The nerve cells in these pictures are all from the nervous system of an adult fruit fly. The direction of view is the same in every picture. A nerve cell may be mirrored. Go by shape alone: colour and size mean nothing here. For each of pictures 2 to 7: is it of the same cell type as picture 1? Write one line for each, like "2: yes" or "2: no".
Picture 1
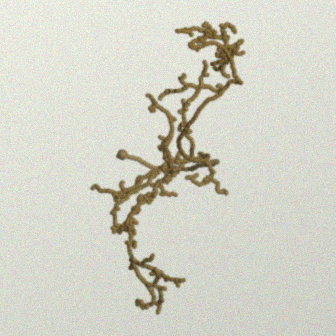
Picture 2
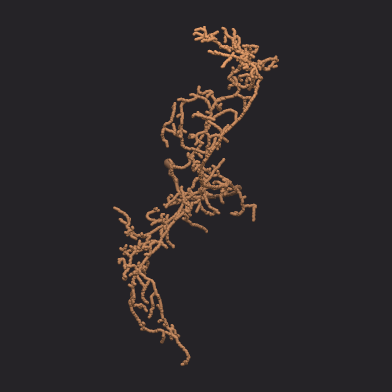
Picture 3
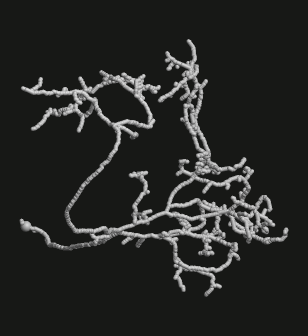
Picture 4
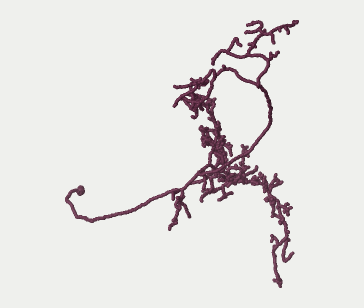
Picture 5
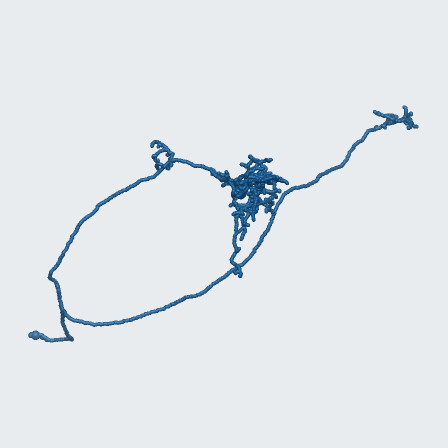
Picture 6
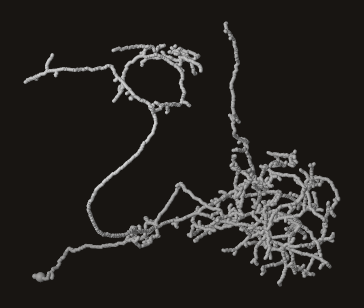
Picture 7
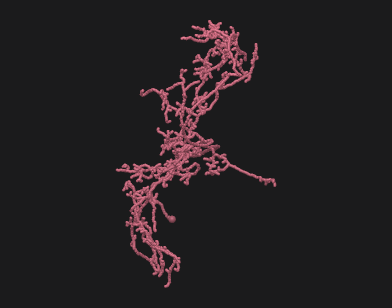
2: yes
3: no
4: yes
5: no
6: no
7: yes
